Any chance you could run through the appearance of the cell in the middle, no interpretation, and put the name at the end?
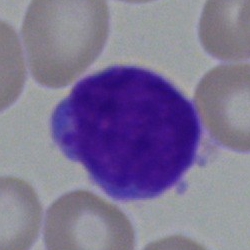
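A roughly round outline, I'd say, with an edge that is slightly uneven. The nucleus takes up nearly the whole cell, so very little cytoplasm is left. No granules are visible in that cytoplasm. Along the lower right edge, small pale blebs project outward. So this is a blast.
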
